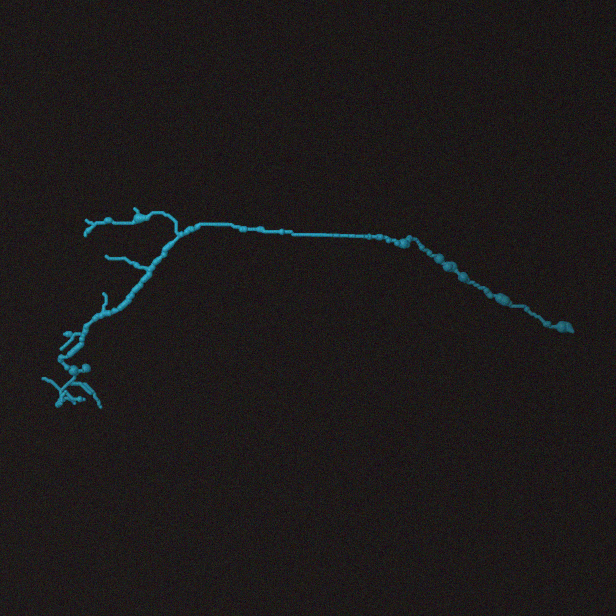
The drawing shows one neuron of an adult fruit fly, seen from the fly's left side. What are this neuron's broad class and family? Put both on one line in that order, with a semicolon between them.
sensory neuron entering the nerve cord; class mechanosensory tactile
